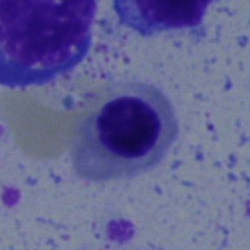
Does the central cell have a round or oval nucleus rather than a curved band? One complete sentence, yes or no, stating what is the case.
Yes, the nucleus takes the form of a single compact round or oval mass.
